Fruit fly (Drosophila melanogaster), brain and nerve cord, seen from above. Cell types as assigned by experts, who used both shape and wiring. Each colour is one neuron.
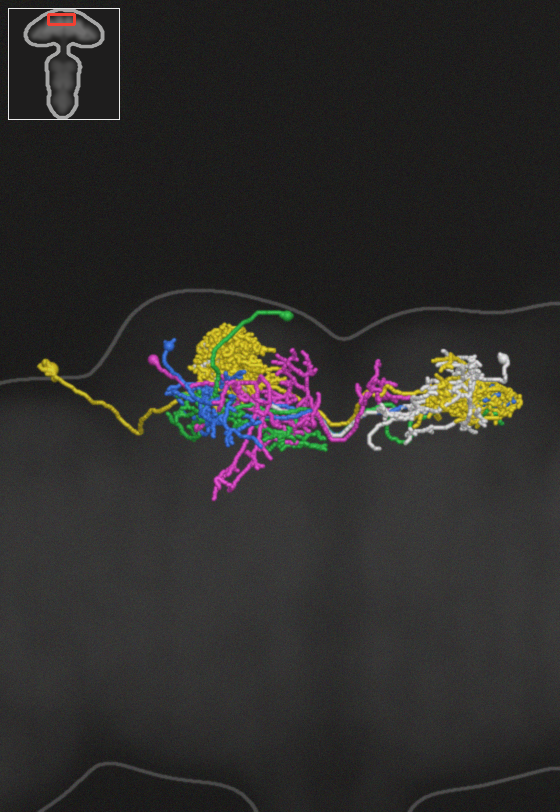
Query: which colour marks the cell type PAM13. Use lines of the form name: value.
colour: blue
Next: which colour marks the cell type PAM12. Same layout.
colour: white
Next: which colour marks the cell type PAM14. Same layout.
colour: green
